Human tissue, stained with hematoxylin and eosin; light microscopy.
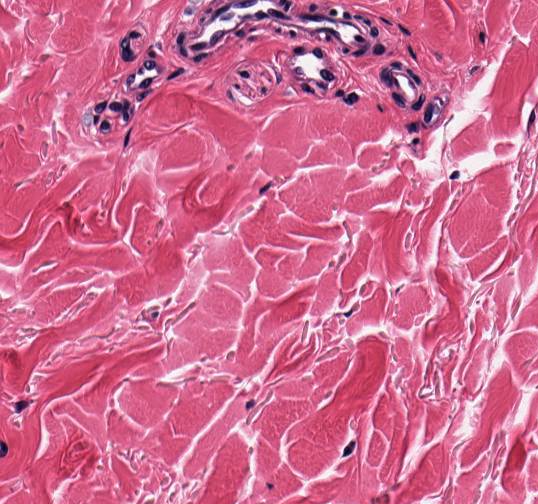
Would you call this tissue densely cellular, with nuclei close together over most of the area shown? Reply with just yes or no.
No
